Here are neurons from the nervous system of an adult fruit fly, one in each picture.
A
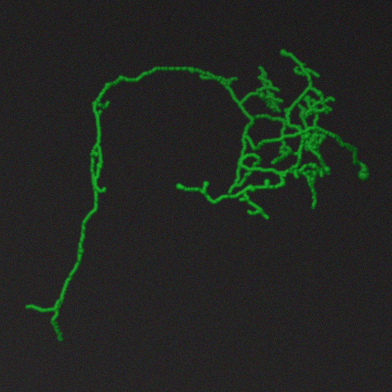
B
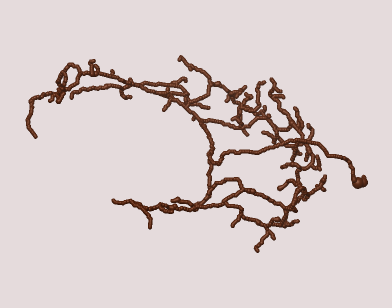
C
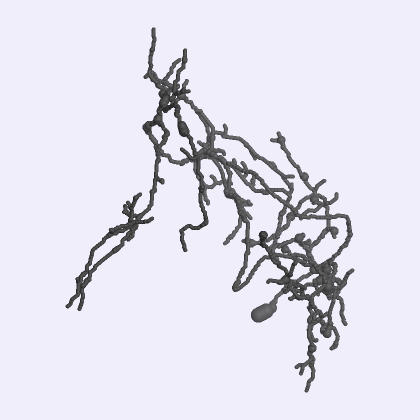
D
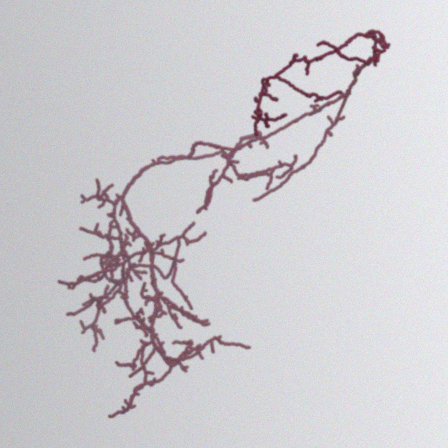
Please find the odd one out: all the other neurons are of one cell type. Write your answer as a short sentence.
Picture D is the odd one out.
